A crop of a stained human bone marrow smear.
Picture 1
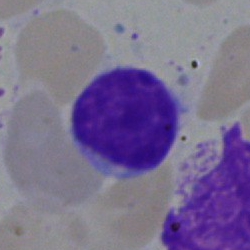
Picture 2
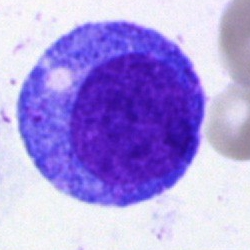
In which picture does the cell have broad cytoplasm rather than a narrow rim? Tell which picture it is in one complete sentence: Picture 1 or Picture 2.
It is in picture 2 that the cytoplasm of the cell is plentiful.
